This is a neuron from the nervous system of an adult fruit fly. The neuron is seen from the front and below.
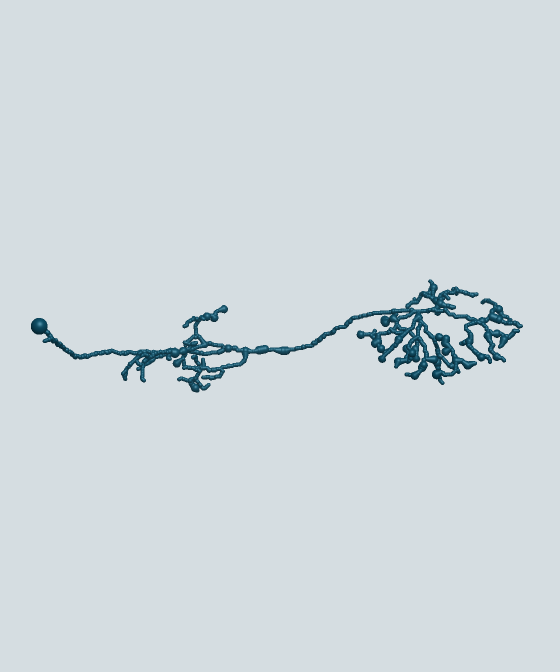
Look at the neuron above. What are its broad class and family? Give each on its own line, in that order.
central-brain intrinsic neuron
hemilineage EBa1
